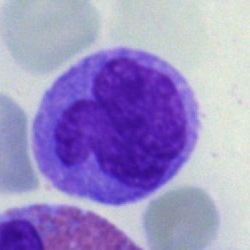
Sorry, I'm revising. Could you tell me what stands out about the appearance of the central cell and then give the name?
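The nucleus is folded, and a deep cleft in it opens toward the lower left. No nucleoli can be made out within it. The cytoplasm has a lilac-blue colour and lacks coarse granules. This cell is a monocyte.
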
